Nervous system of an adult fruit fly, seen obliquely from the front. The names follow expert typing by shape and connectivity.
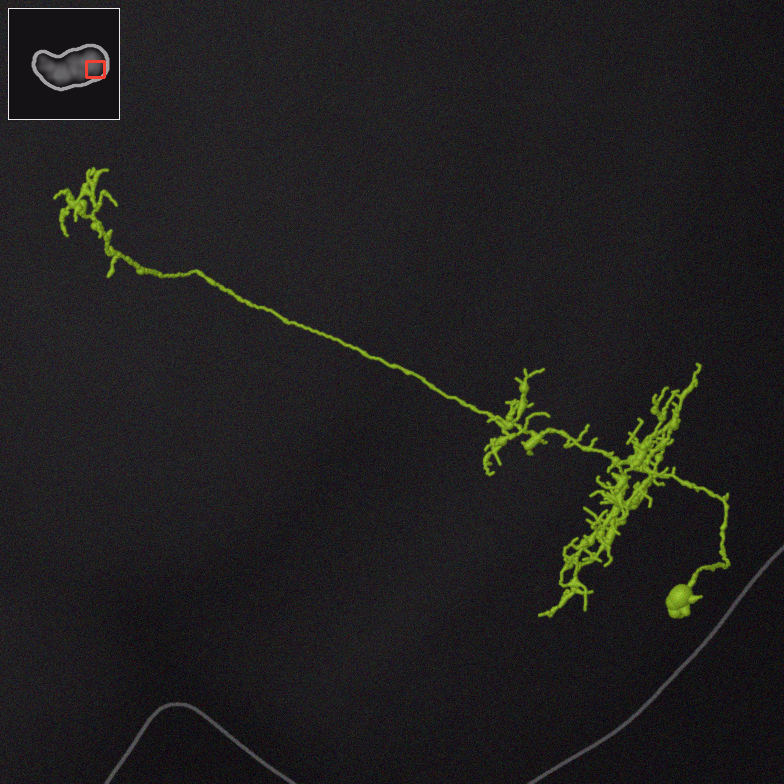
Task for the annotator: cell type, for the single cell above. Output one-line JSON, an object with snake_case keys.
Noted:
{"cell_type": "Tm16"}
